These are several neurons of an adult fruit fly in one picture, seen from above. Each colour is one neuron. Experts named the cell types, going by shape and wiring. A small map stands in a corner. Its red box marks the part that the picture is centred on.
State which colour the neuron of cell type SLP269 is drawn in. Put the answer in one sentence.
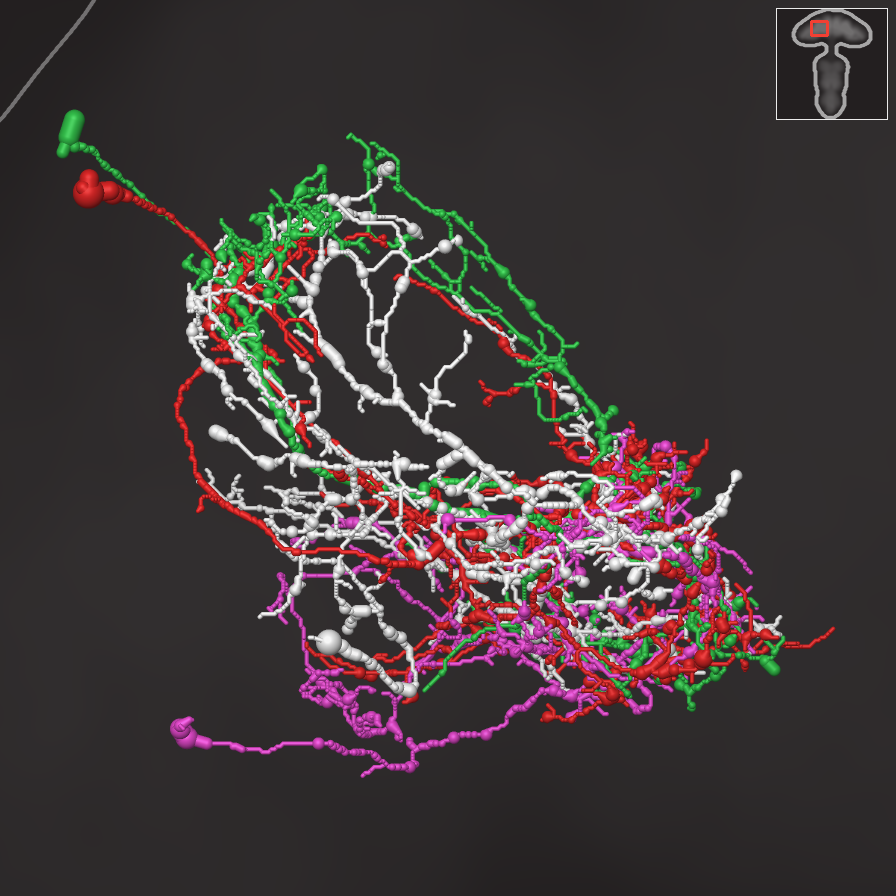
The colour is white.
